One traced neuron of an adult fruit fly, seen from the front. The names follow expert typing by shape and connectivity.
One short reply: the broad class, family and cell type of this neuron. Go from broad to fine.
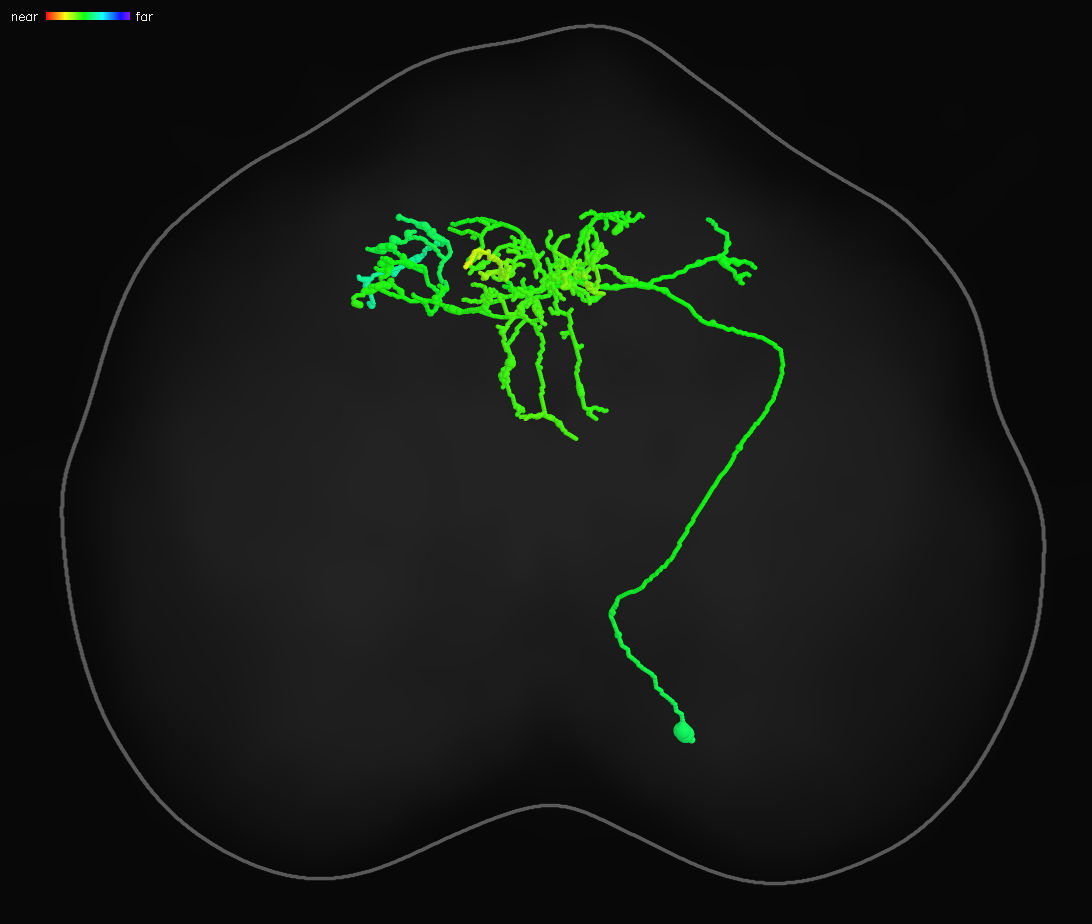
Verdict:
nerve-cord intrinsic neuron; hemilineage 06A; IN06A054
